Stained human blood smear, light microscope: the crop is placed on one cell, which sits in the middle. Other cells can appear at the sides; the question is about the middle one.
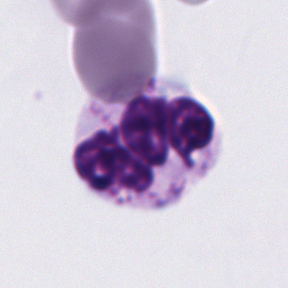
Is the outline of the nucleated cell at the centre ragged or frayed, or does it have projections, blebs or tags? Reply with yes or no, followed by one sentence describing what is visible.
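No. The cell outline is roughly round and smooth.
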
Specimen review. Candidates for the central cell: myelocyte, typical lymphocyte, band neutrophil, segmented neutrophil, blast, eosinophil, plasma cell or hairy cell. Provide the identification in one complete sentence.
This particular crop is centered on a segmented neutrophil.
